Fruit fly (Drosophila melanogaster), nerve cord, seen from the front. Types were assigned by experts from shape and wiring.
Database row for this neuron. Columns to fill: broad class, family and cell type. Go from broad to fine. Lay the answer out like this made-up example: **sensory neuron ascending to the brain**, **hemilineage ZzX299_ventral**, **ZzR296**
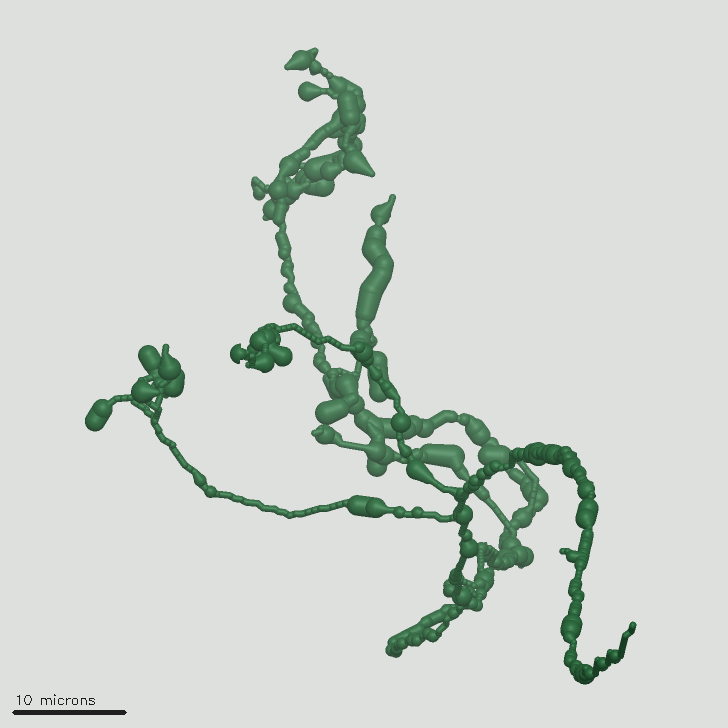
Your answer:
**descending neuron**, **DNb**, **DNb03**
